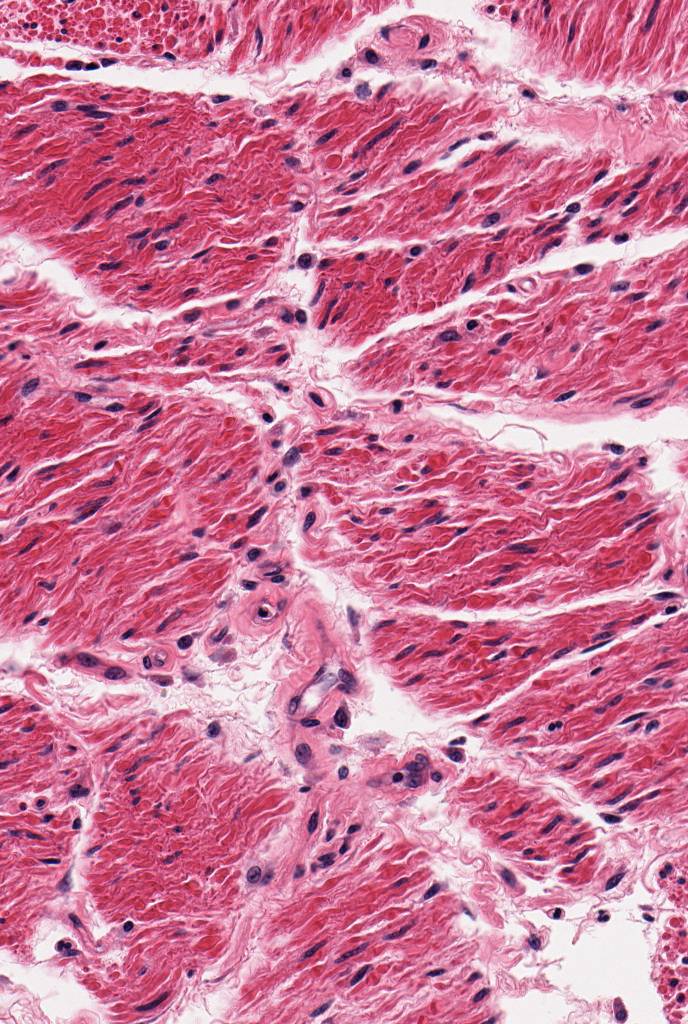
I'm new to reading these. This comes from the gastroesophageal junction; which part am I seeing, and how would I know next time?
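Field: smooth muscle. Arrangement: bundles separated by thin septa, most running obliquely. Septa: loose pale pink connective tissue, scattered small nuclei. Cytoplasm: deeply eosinophilic. Nuclei: elongated, dark, lengthwise within the fibres.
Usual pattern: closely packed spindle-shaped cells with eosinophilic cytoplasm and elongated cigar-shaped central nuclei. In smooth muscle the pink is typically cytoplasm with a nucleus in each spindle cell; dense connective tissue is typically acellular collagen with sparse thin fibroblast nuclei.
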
